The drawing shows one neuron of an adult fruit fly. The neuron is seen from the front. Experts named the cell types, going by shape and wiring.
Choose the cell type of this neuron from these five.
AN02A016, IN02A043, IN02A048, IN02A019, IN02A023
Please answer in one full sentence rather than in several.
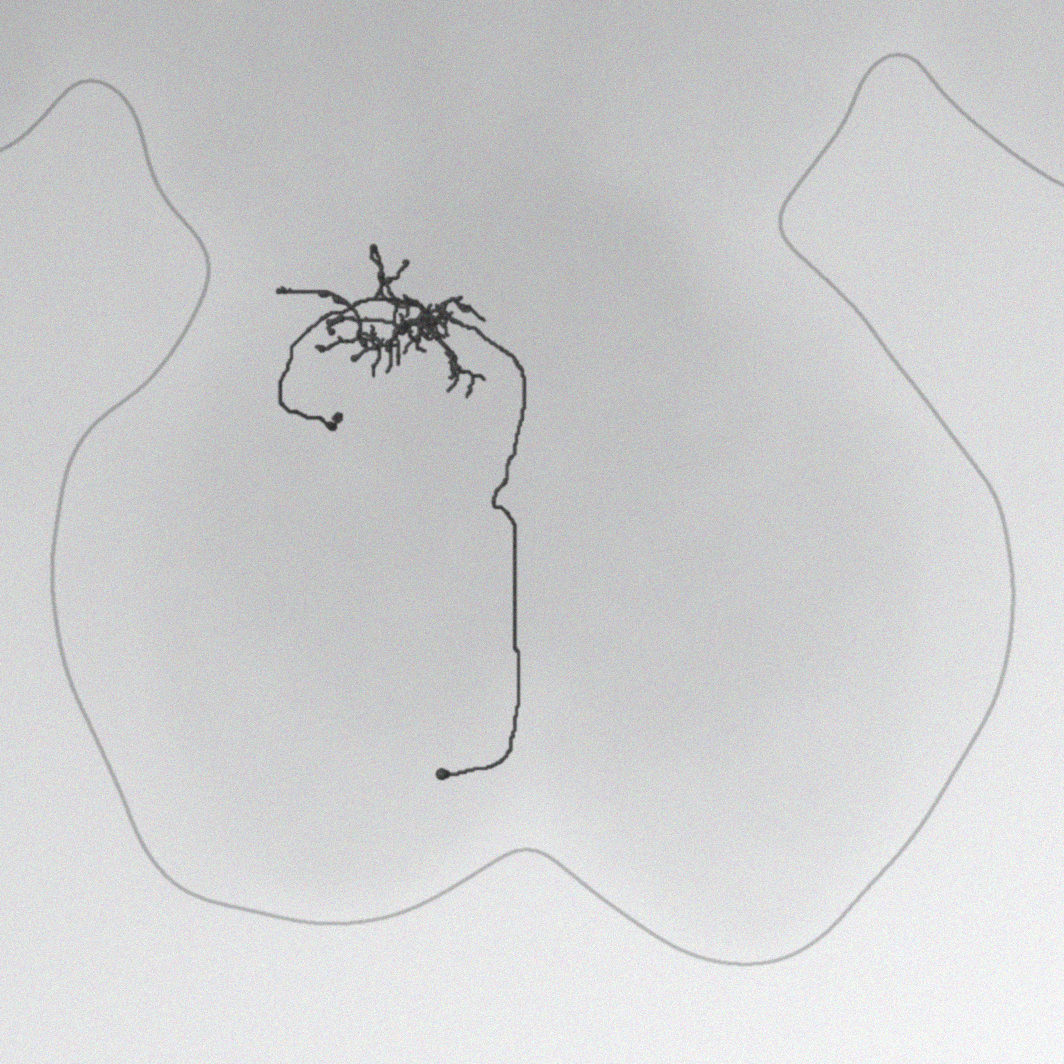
In the scheme of cell types, this neuron is IN02A043.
